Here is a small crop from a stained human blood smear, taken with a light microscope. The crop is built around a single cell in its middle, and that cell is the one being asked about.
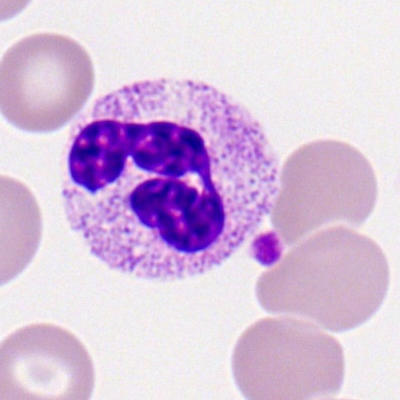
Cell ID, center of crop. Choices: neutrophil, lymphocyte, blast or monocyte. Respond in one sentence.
The central cell, amid any neighbouring cells, is a neutrophil.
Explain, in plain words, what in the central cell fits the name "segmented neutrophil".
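The chromatin is what matches a segmented neutrophil here: it is dark purple and coarsely clumped.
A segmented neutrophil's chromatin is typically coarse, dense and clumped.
Beyond that, the cell has a round, smooth outline. Its cytoplasm is plentiful and pale pink, with fine lilac-pink granules scattered throughout.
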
